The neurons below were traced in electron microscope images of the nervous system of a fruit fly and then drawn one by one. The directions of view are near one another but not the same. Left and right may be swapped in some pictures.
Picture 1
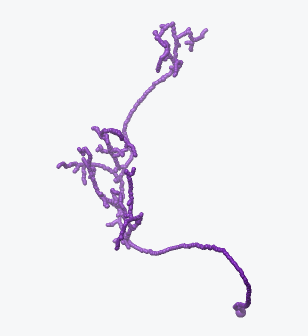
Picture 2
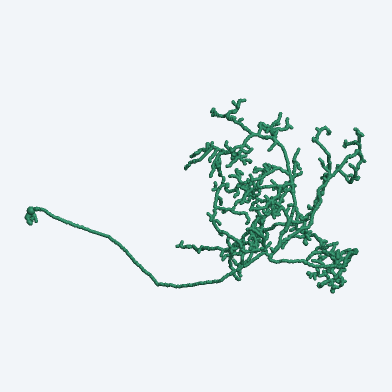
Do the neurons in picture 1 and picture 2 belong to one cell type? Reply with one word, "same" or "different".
different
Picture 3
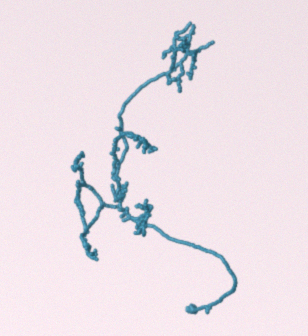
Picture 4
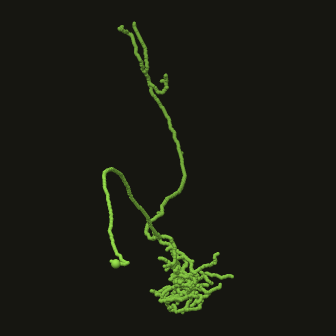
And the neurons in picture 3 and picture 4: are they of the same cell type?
different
